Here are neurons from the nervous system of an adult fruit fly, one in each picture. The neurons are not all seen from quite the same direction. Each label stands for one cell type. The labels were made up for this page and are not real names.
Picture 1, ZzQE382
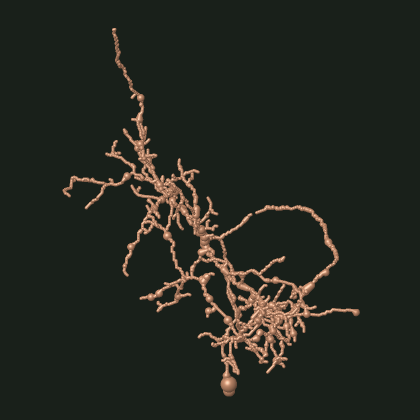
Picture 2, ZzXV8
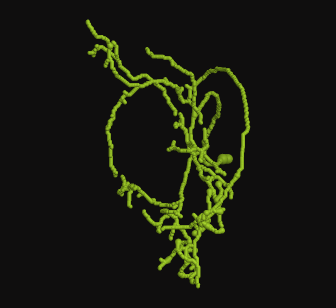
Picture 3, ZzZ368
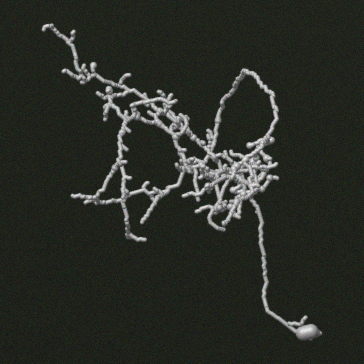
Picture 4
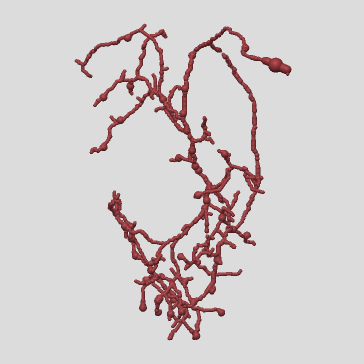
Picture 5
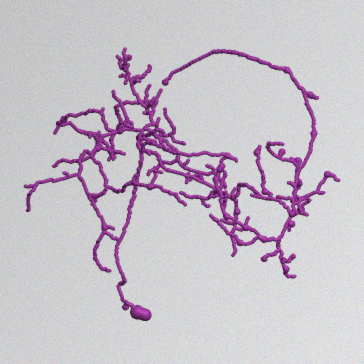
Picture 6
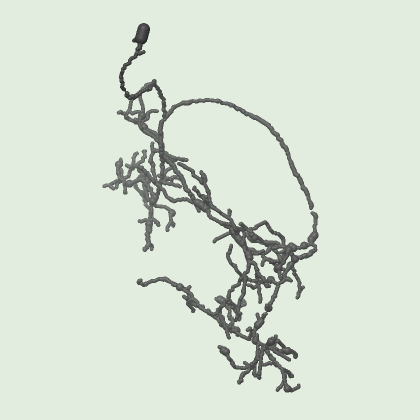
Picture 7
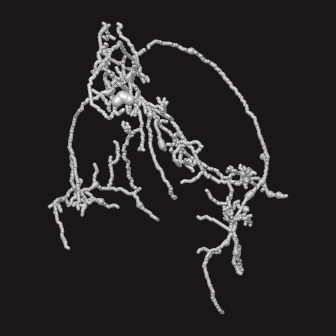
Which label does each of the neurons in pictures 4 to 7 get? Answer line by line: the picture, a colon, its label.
4: ZzQE382
5: ZzZ368
6: ZzQE382
7: ZzZ368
